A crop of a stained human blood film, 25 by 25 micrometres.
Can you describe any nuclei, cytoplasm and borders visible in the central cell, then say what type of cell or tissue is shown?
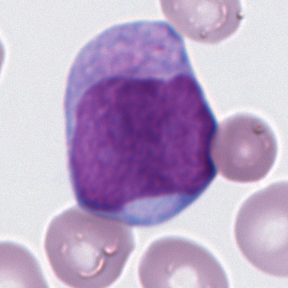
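Notice the nucleus first: a single mass with no lobes and a roughly squarish outline. Its chromatin is finely granular and evenly spread, with no coarse dark clumps. Look at the cytoplasm, which is blue and deepest in tone at the cell's edge, with fine purplish granules scattered above the nucleus. This is an atypical promyelocyte.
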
